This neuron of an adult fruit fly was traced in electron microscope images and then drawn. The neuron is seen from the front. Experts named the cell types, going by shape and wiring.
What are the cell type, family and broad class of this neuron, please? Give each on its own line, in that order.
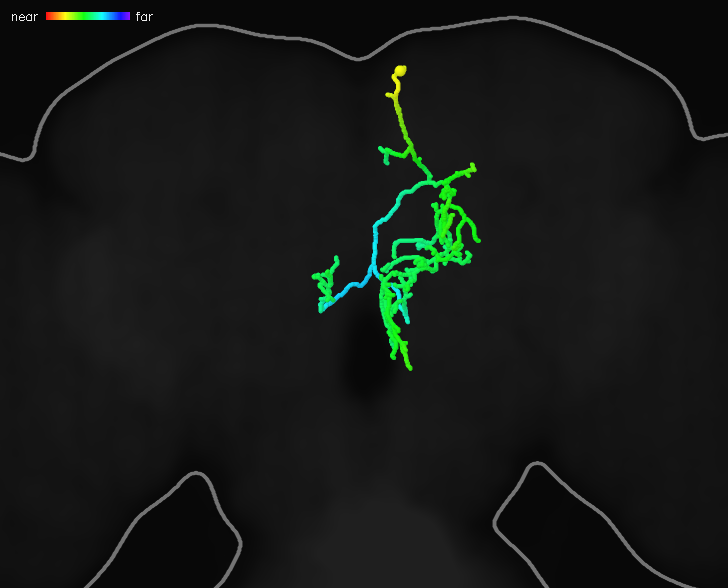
ICL006m
hemilineage SMPad2
central-brain intrinsic neuron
